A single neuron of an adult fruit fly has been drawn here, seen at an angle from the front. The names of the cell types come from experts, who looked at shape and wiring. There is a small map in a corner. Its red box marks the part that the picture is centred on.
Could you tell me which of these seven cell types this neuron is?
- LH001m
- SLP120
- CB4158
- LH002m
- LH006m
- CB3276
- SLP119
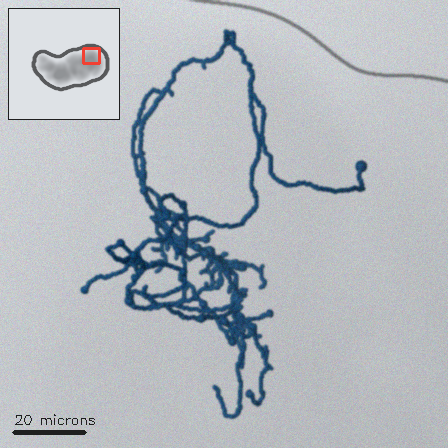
LH001m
